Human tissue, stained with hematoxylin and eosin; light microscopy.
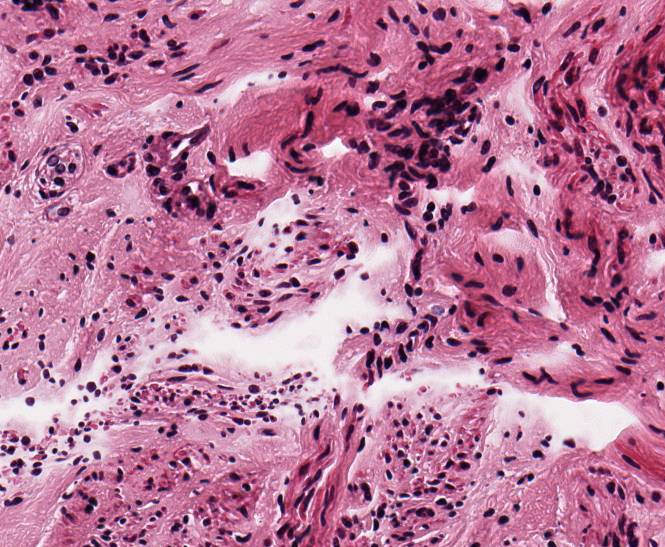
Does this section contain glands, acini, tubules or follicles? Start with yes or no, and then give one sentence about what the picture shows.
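No. No glands, tubules or follicles are present anywhere in the field.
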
